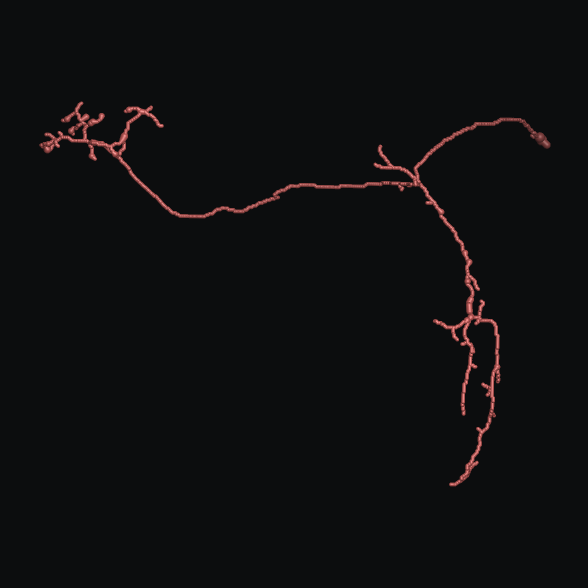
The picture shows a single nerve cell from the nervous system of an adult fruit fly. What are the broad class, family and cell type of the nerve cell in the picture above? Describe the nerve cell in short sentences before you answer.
In this view it is wider than it is tall. Its broad class is central-brain intrinsic neuron. Its family is hemilineage SLPpl1. Its cell type is SMP228.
